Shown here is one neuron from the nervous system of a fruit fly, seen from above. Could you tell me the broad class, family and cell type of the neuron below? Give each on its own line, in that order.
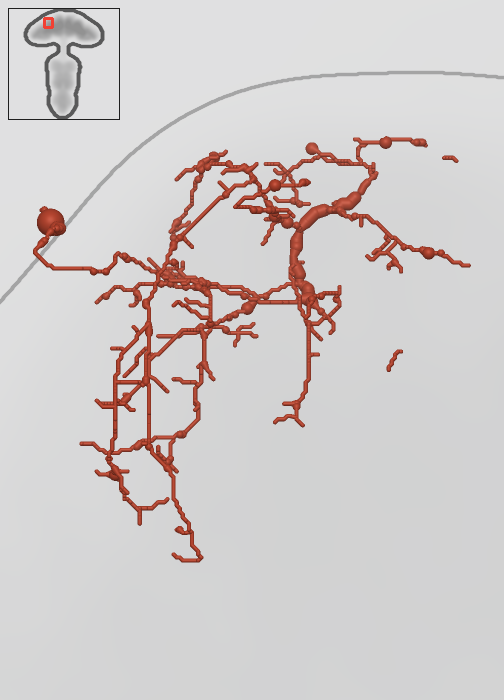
central-brain intrinsic neuron
hemilineage VLPl2_medial
AVLP178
